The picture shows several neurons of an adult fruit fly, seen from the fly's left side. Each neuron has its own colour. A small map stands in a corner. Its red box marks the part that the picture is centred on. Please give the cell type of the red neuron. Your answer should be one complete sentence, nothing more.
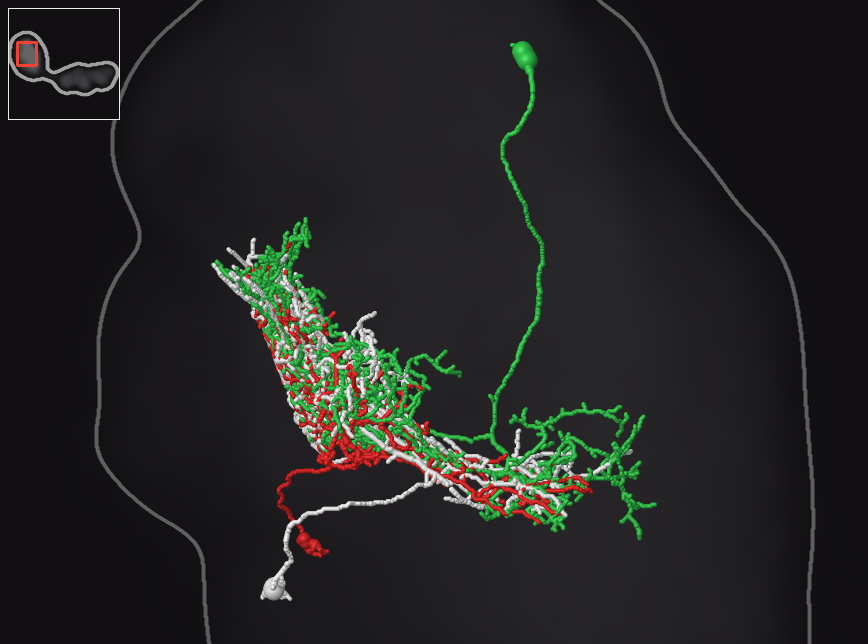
The cell type that this neuron has is LAL072.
